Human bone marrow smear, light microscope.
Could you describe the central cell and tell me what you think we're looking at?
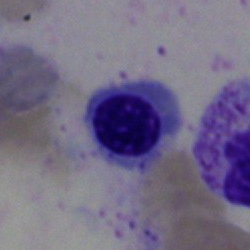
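Off-centre sits the nucleus, with the cytoplasm widest on its upper right side. Its chromatin is dark purple and coarsely clumped. The blue cytoplasm takes up less of the cell than the nucleus does. This is an erythroblast.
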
